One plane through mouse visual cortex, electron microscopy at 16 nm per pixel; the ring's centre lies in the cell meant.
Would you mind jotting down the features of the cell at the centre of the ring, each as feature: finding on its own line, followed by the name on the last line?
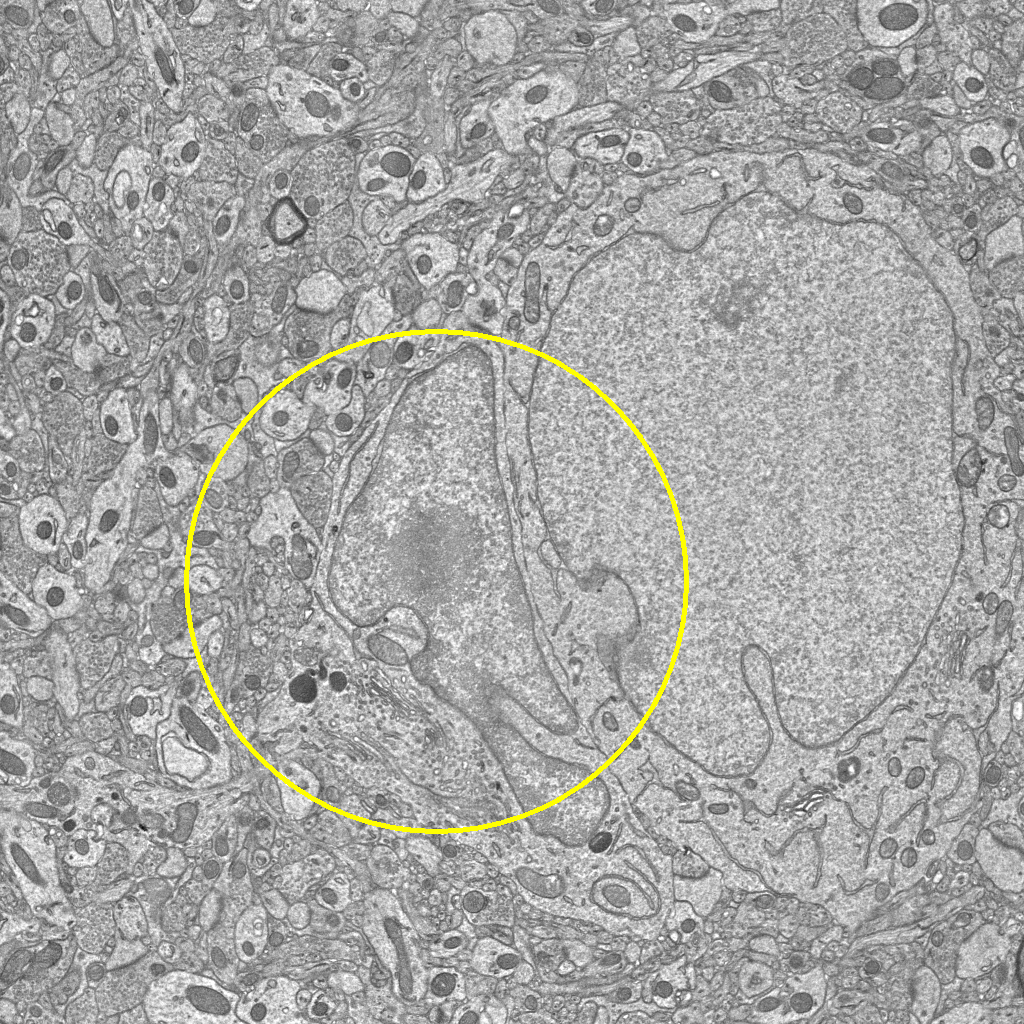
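Nucleus: elongated, tapering to a narrow tip at the top
Middle: a darker, ill-defined patch of condensed material
Outline: pushed in at lower left by a rounded profile holding a mitochondrion
Cytoplasm: stacks of flattened Golgi cisternae below and left of the nucleus
Name: oligodendrocyte precursor cell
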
